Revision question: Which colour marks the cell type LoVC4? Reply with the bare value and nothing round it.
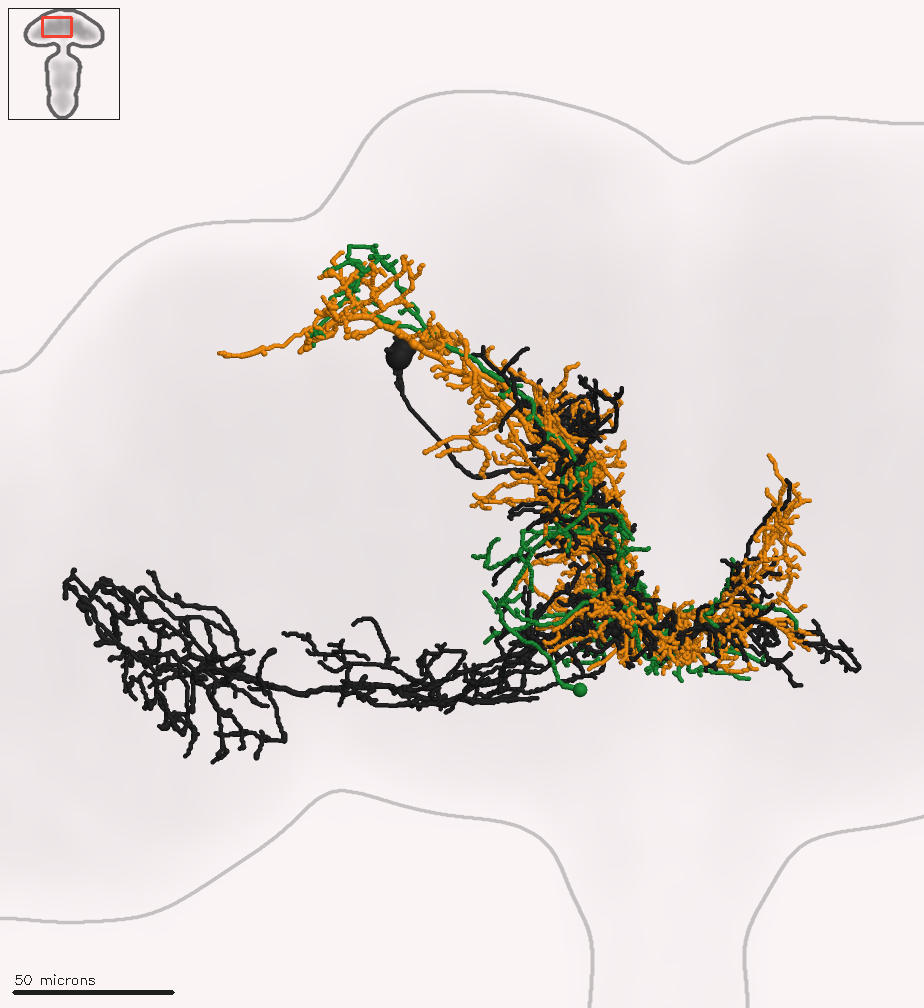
black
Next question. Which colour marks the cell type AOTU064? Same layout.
orange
